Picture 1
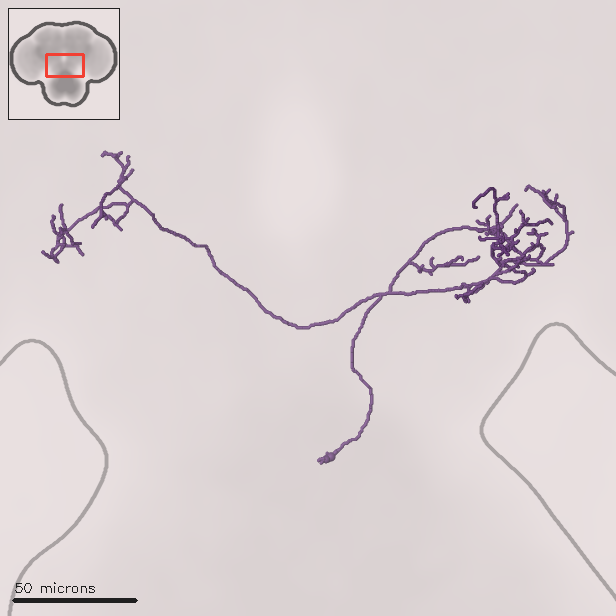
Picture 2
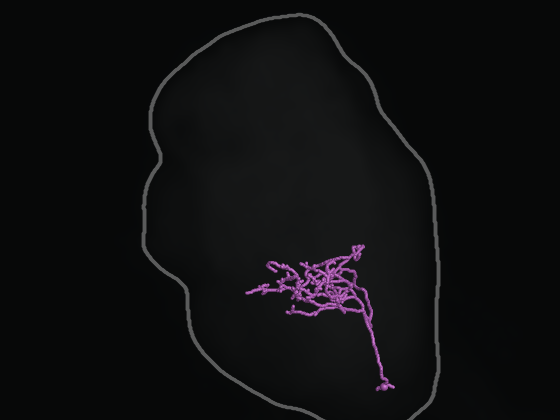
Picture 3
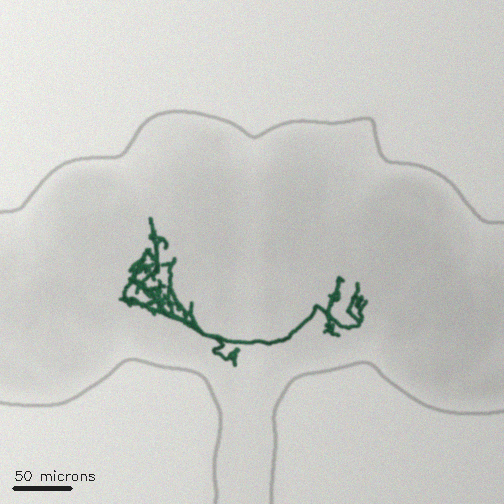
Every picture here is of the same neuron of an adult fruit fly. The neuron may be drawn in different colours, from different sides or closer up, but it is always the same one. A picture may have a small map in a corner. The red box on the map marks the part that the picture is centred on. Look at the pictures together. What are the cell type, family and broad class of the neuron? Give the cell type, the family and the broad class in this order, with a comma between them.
CB0374, hemilineage LB3, central-brain intrinsic neuron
